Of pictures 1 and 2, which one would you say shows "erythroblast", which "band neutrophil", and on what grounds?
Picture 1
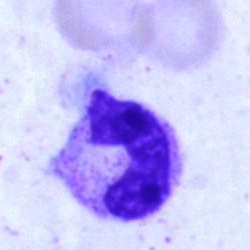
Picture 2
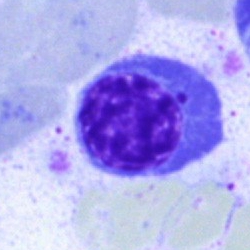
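Band neutrophil in picture 1, erythroblast in picture 2. Band neutrophil: nucleus curved, its hollow open to the left; chromatin dark purple, coarsely clumped; no nucleoli.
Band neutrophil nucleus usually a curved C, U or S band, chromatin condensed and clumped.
Outline irregular, somewhat angular; two pale non-nucleated discs just above the cell. Erythroblast: outline smooth, no surface projections. Chromatin coarse, dark clumps with paler gaps between; one small dark round dot at the right edge of the nucleus. Cytoplasm deep blue, no visible granules, rim widest on the right side of the nucleus.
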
